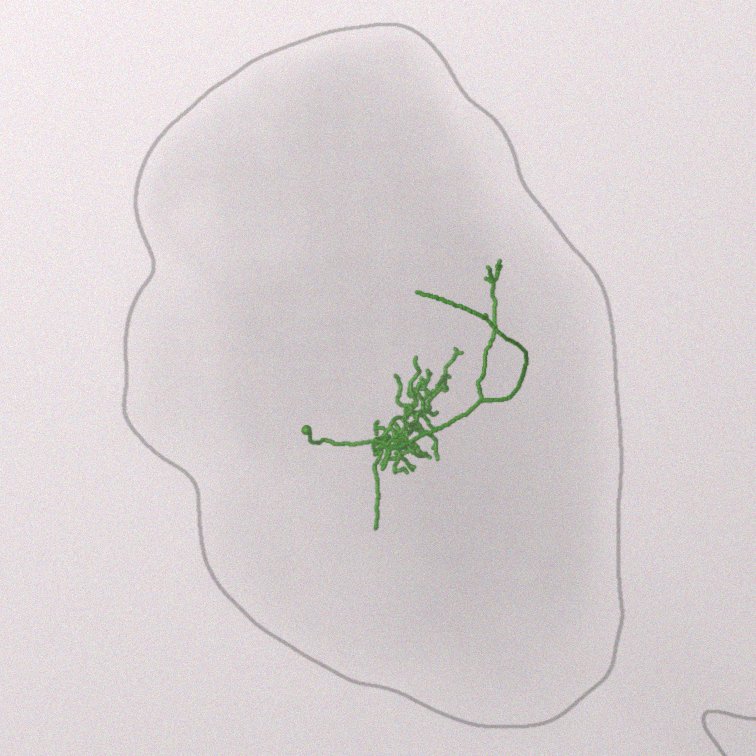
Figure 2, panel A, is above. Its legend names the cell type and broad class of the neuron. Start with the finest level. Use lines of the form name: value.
cell type: aMe5
broad class: visual projection neuron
